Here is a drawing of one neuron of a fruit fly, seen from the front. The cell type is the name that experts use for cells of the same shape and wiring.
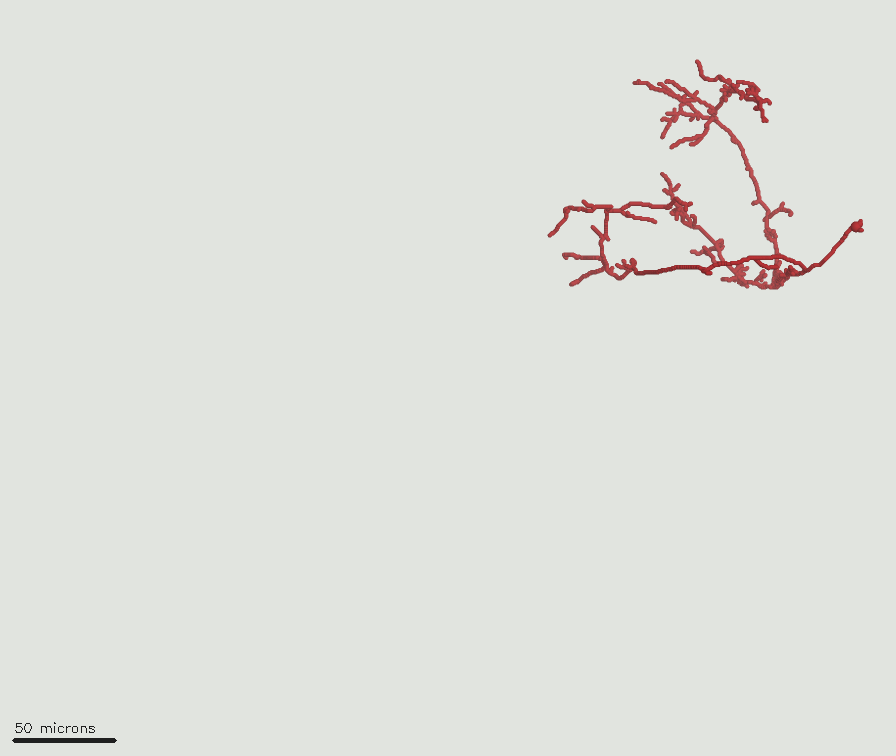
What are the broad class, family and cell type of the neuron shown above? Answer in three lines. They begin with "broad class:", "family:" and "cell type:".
broad class: central-brain intrinsic neuron
family: hemilineage SLPav1_medial
cell type: PLP064_a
